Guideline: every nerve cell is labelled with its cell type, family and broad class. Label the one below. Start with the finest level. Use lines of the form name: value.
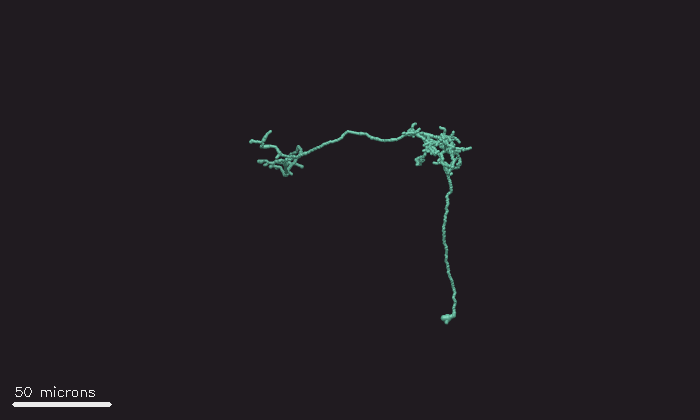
cell type: IN06A089
family: hemilineage 06A
broad class: nerve-cord intrinsic neuron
